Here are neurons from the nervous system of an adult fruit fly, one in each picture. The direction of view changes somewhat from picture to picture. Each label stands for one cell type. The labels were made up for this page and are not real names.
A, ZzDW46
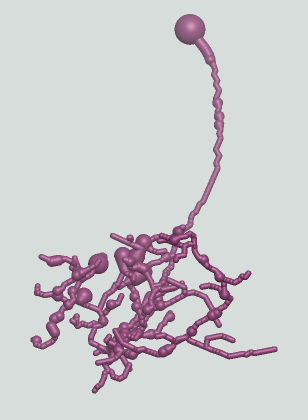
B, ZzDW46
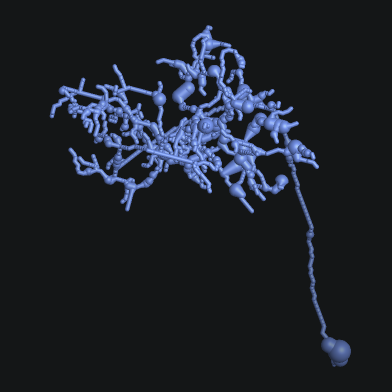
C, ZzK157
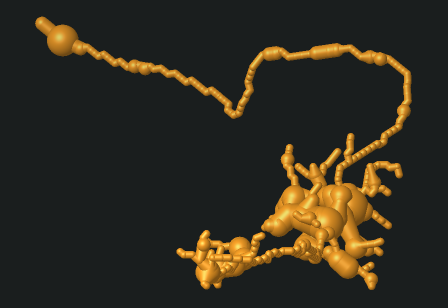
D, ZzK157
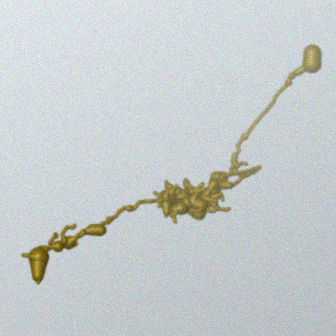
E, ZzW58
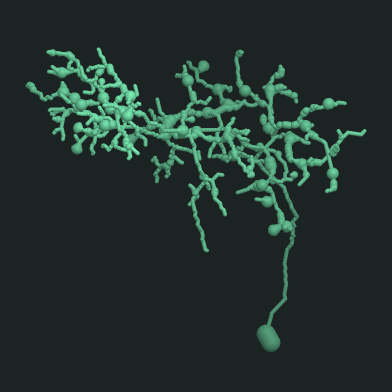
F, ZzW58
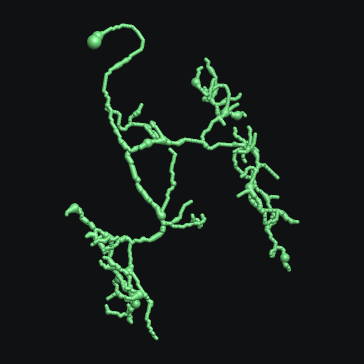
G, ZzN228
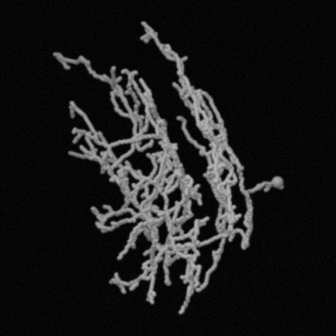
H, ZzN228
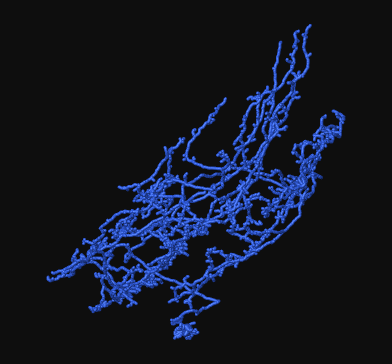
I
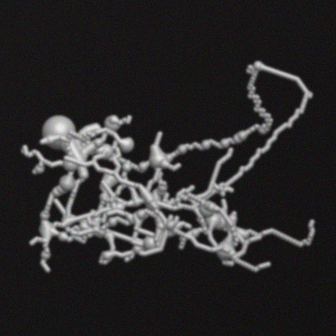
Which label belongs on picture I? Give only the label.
ZzDW46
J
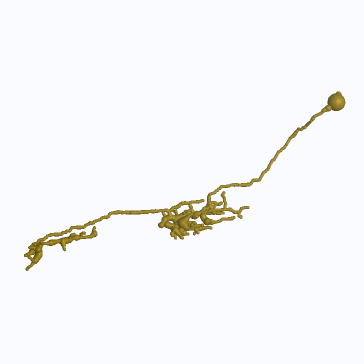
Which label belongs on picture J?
ZzK157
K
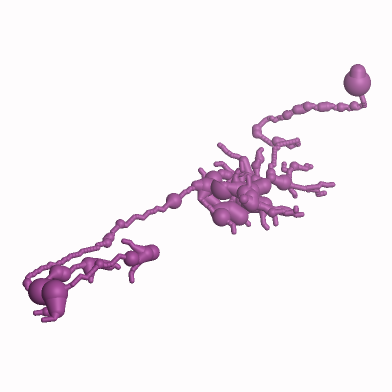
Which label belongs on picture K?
ZzK157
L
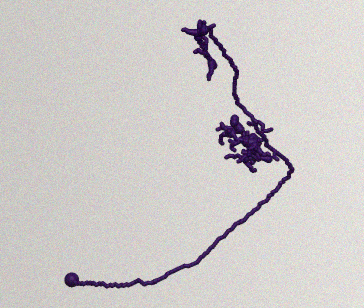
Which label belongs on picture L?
ZzK157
